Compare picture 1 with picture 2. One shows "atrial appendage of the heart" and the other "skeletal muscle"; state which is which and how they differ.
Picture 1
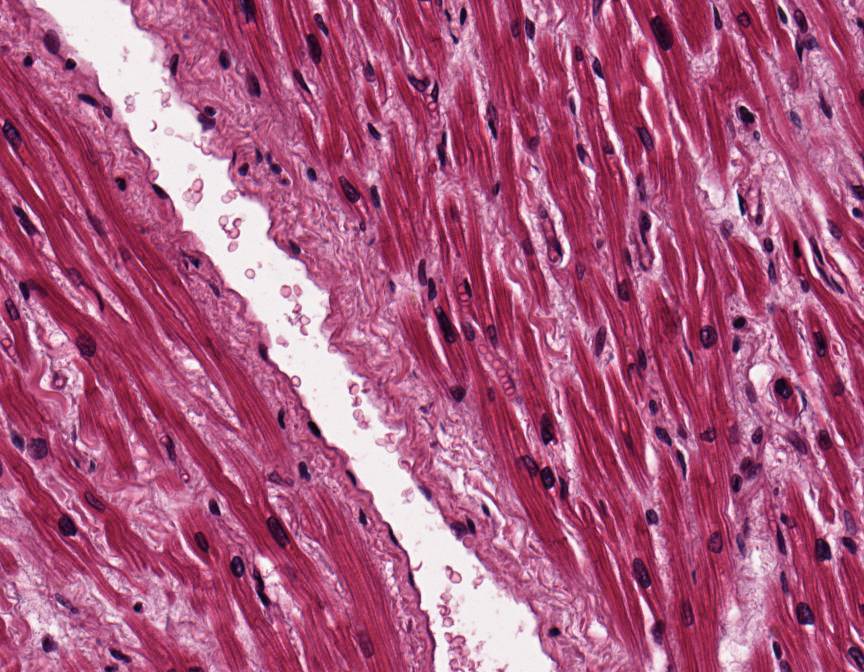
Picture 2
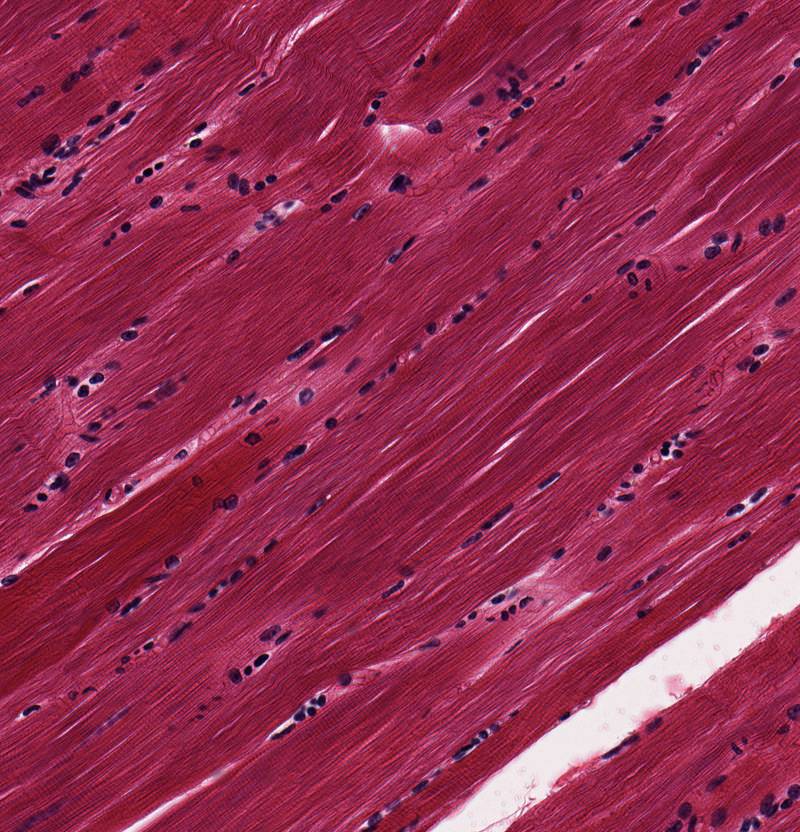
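Picture 1: atrial appendage of the heart. Picture 2: skeletal muscle. Picture 1: cleft lined by a single layer of flattened cells with thin dark nuclei. Muscle fibres roughly parallel to the cleft, upper left to lower right. Cytoplasm deeply eosinophilic, with fine lengthwise fibrils. Single oval nuclei, central within the fibres. Picture 2: long parallel fibres run diagonally, lower left to upper right, across the whole field. Cytoplasm deep pink-red with eosin. Nuclei at fibre edges, in rows along the narrow spaces between fibres; most small, dark-staining, oval to elongated.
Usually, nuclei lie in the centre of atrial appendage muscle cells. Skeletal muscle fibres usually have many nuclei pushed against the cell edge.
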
